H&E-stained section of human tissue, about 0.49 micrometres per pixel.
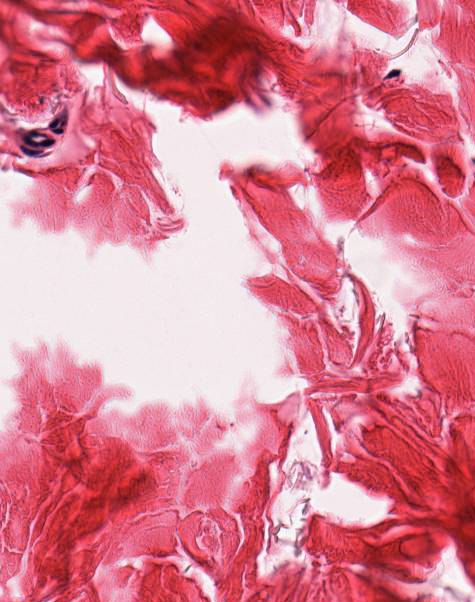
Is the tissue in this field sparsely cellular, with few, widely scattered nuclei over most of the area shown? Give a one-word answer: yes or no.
Yes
